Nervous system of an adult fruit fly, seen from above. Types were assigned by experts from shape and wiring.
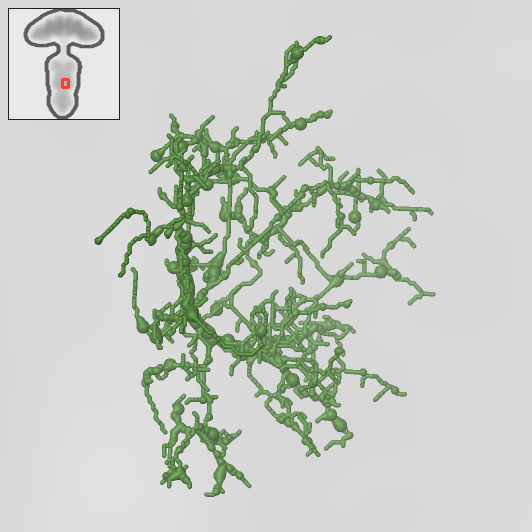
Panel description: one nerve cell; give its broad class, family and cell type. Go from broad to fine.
nerve-cord intrinsic neuron; hemilineage 23B; IN23B044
